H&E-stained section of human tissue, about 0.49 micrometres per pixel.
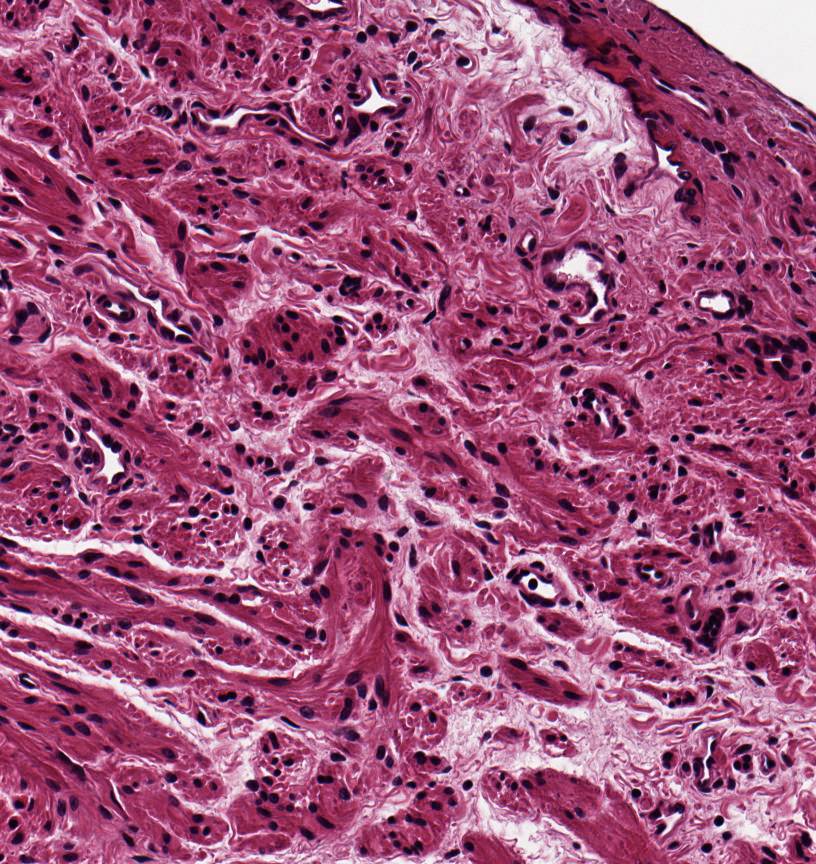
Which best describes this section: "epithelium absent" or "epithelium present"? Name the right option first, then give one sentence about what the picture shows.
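Epithelium absent. No glands, epithelial lining or fat cells are present anywhere in the field.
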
